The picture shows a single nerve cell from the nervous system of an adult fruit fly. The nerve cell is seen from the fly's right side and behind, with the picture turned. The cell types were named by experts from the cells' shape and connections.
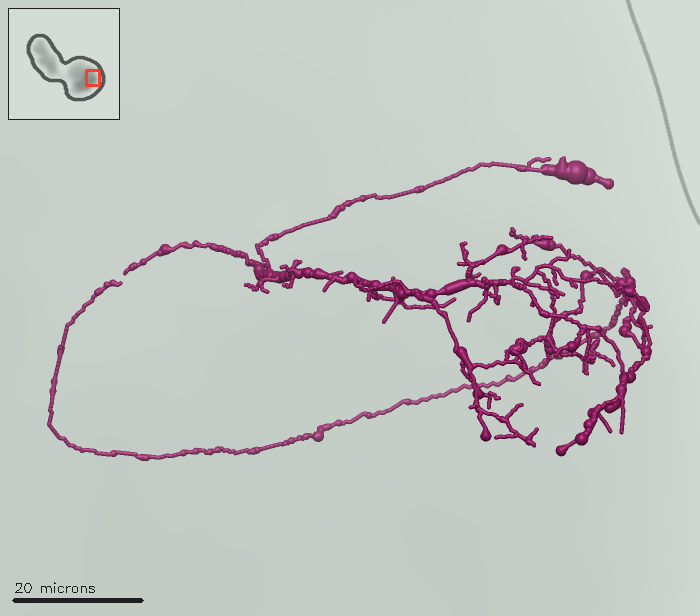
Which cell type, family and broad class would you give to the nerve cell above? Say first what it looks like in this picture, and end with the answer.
Its cell body lies at the upper right of the picture. By the scale bar it is about 95 microns wide in this view. The picture shows dozens of branch ends. Its cell type is CB0943. The family is hemilineage SMPpm1. It is a central-brain intrinsic neuron.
